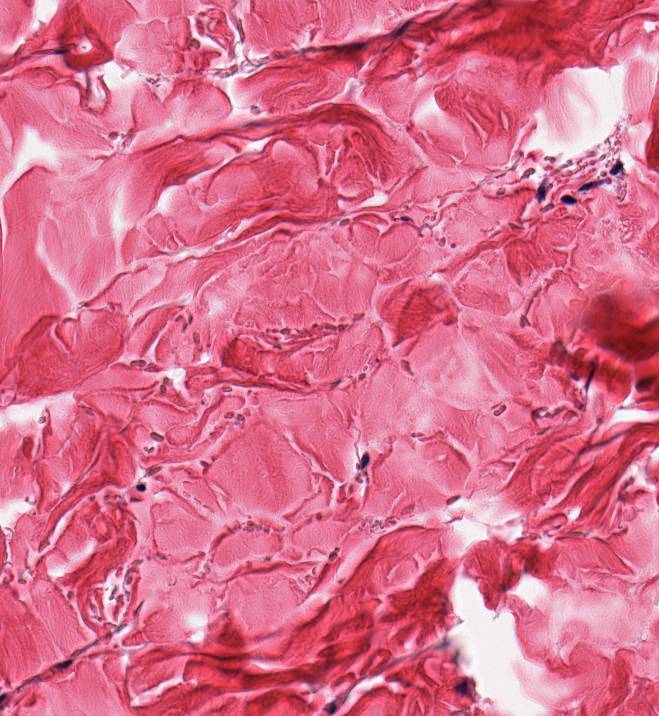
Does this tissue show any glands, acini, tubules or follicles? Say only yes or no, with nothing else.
No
